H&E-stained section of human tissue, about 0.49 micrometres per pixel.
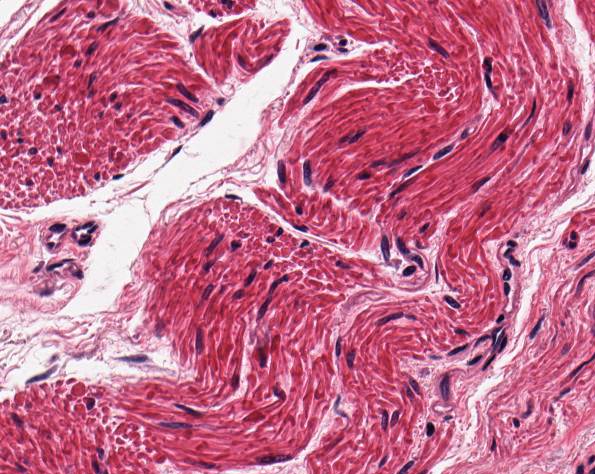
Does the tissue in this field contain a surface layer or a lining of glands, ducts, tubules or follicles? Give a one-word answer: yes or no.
No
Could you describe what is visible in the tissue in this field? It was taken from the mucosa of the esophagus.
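What I see: smooth muscle bundles running in different directions, separated by pale connective tissue. At upper and lower left they're cut across, giving small rounded pink profiles. The cytoplasm is pink and eosinophilic; I see no cross-striations. Lengthwise-cut cells have elongated, cigar-shaped, dark purple nuclei.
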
